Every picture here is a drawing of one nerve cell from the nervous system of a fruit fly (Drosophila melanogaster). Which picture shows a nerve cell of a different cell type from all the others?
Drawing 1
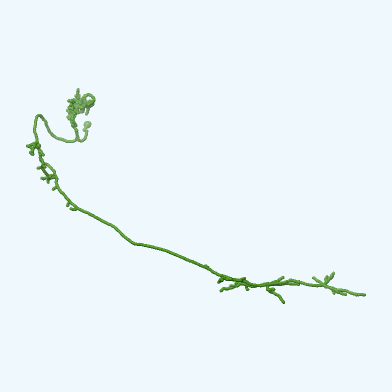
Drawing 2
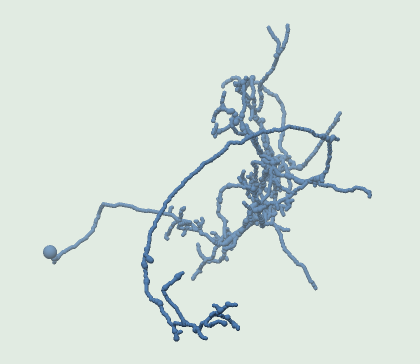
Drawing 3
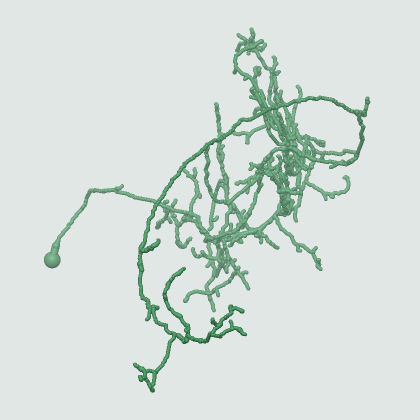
Drawing 1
